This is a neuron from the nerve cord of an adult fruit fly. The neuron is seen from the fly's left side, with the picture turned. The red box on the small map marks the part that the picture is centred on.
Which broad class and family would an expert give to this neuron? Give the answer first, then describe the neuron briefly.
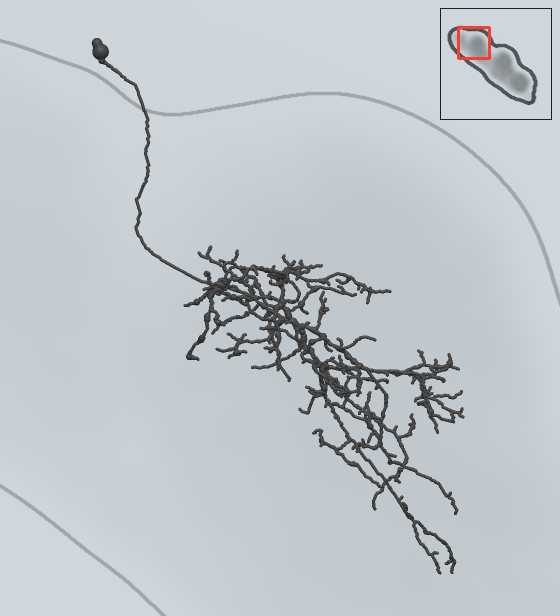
Its broad class is nerve-cord intrinsic neuron. The family is hemilineage 20A.22A. The picture shows dozens of branch ends. As drawn here it is taller than it is wide.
